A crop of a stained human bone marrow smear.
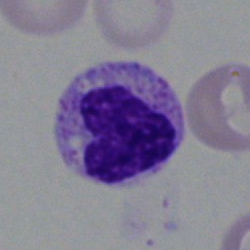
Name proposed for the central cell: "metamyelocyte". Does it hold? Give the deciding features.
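A round, smooth outline encloses a nucleus indented on its left side. Chromatin dark purple and coarsely clumped; no nucleoli visible. A small clear spot lies in the cytoplasm at the left of the nucleus. Red cells nearby, none touching the cell. The coarse clumping favours metamyelocyte and counts against monocyte.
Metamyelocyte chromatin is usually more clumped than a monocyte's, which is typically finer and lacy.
The absence of nucleoli fits metamyelocyte.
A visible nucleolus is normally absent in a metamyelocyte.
Verdict: metamyelocyte fits.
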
